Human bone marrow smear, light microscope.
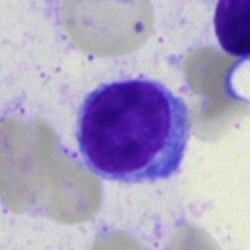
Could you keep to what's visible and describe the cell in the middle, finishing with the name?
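Roughly round in outline, the cell has a slightly uneven edge on the right. Its nucleus lies off-centre to the left, leaving the wider cytoplasmic band on the right. The chromatin is dense and dark purple; the cytoplasm stains deep blue. It is a lymphocyte.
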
